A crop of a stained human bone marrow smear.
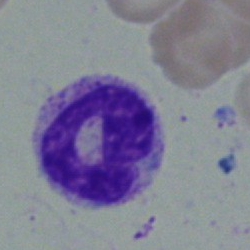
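Band neutrophil at the middle of the smear, and its outline, as far as I can tell, is round. The nucleus closes into a ring around a pale central hole, and that hole sits left of the cell's centre. Its chromatin looks dark purple and coarsely clumped.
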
